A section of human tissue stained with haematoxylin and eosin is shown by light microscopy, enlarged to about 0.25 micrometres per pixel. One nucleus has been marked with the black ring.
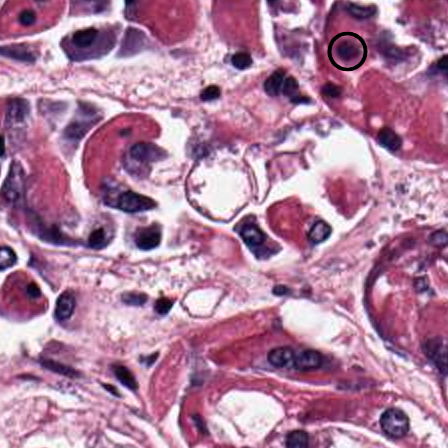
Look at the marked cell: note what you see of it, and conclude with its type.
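The nucleus is round, dark and sits roughly in the middle of the cell. The nucleus is about the same size as the round nuclei of the neighbouring pink cells. The cytoplasm is plentiful and deep pink, with a faintly grainy look. The marked cell is a parietal cell.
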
